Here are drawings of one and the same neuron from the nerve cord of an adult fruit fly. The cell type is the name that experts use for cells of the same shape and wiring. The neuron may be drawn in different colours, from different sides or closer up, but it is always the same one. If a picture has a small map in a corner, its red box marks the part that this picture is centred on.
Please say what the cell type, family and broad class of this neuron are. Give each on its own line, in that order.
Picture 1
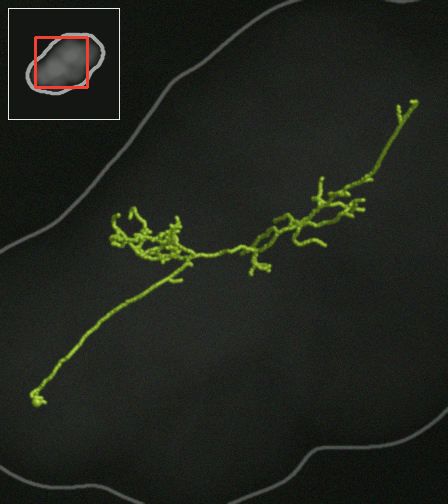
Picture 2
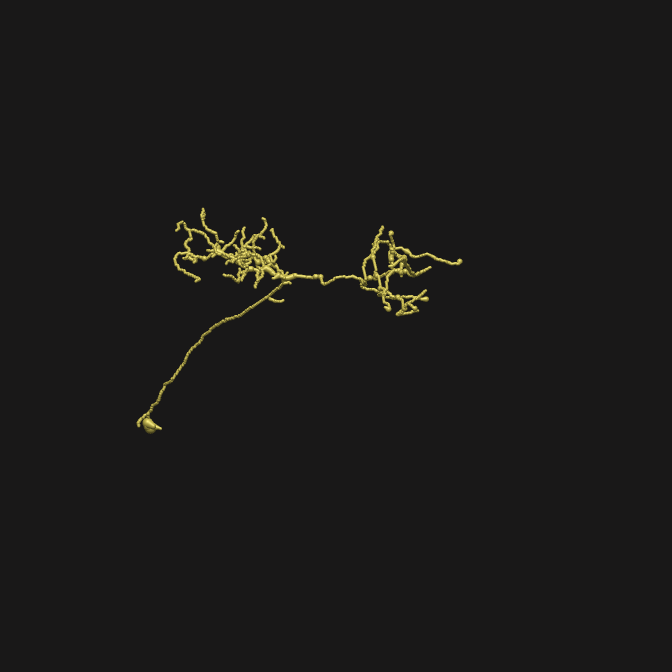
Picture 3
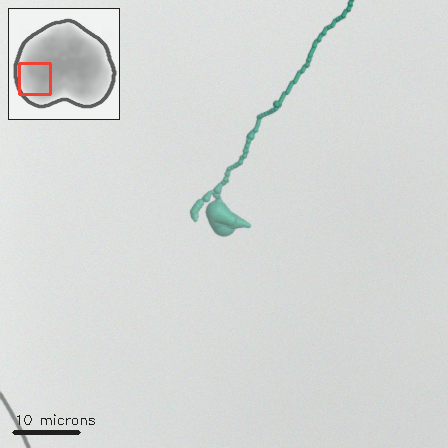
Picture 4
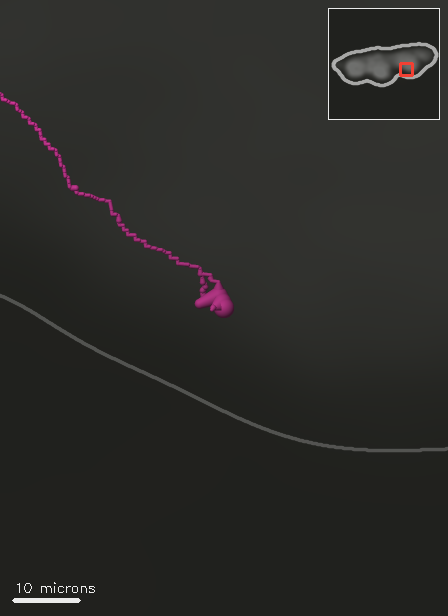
IN08B108
hemilineage 08B
nerve-cord intrinsic neuron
